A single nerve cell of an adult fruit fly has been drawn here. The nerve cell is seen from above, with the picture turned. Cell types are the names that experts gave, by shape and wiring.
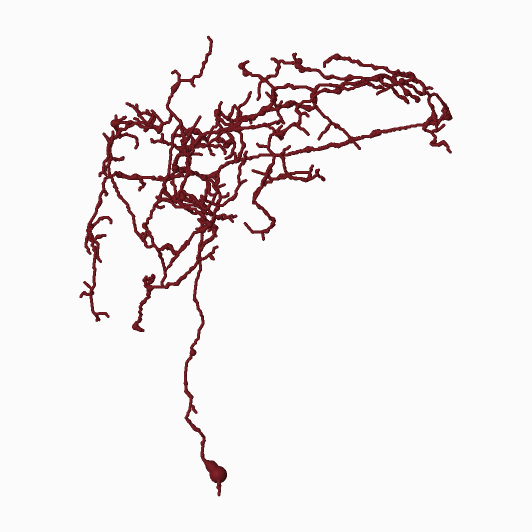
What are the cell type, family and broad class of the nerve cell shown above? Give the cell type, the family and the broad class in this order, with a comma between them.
IN14A029, hemilineage 14A, nerve-cord intrinsic neuron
